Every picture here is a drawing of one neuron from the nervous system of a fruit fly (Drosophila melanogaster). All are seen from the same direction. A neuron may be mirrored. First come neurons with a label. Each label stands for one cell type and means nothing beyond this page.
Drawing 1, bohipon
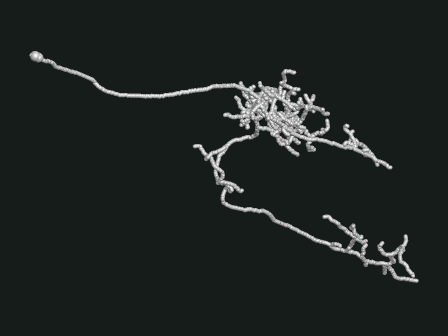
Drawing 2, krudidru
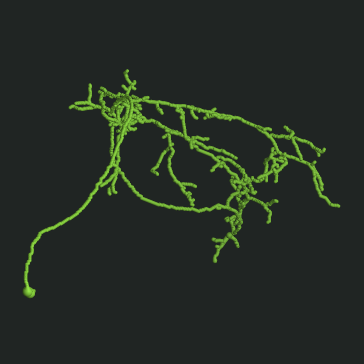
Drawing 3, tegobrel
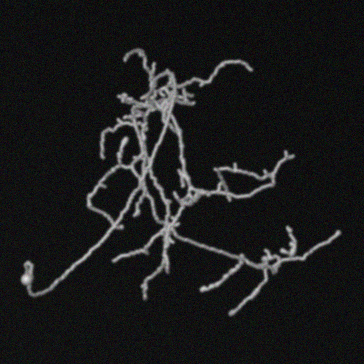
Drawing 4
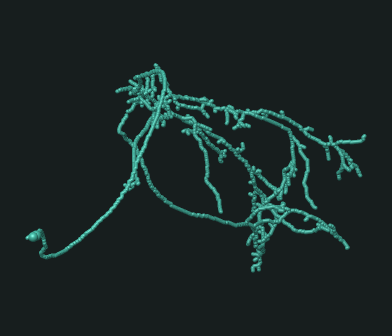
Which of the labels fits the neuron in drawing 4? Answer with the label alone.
krudidru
